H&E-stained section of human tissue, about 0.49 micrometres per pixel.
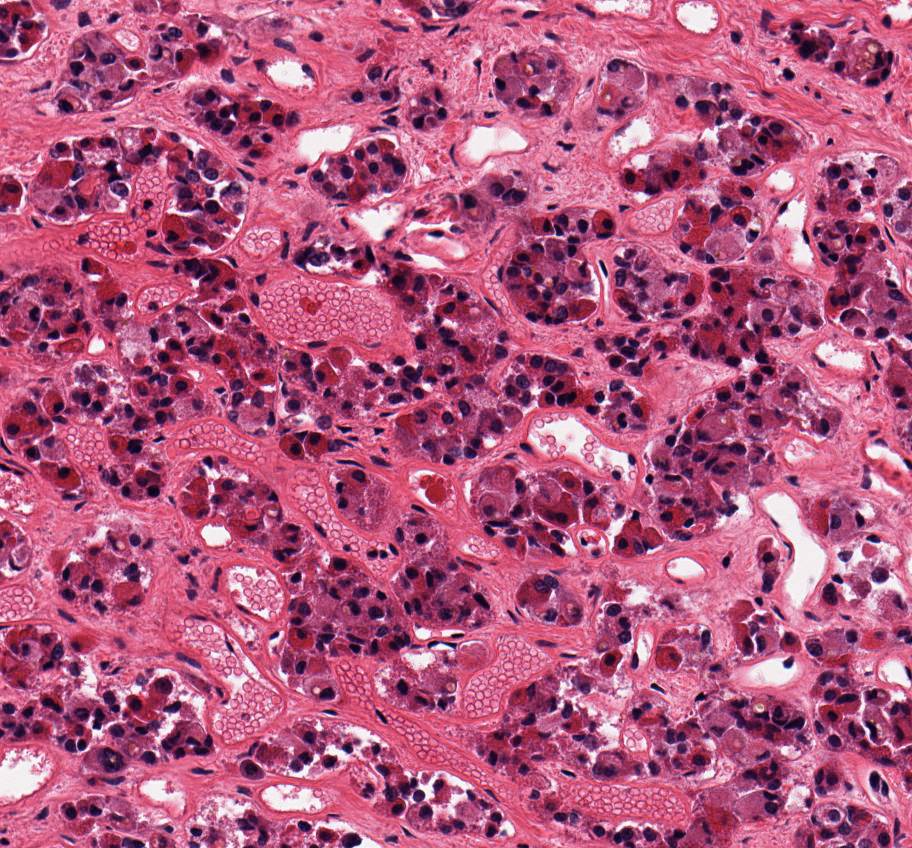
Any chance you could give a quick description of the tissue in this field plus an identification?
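Start with the nests: they are solid, and none has a central lumen. Within those same nests, notice cells with intensely red cytoplasm lying mixed among cells whose cytoplasm is purplish and granular. The nuclei are small, round and darkly stained. The septa dividing the nests are pink fibrous collagen. This is pituitary.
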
